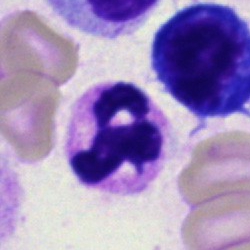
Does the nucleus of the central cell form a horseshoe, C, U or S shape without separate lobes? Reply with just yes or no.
Yes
